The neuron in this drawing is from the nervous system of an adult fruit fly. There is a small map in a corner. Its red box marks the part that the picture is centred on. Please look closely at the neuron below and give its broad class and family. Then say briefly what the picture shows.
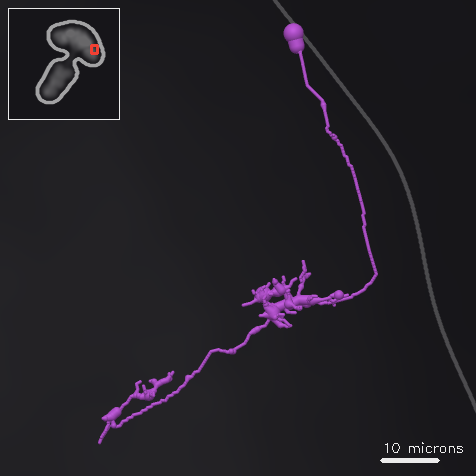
Its broad class is optic-lobe intrinsic neuron. Its family is Mi. It is in the brain and does not reach the nerve cord. The cell body can be seen at the top of the picture. From top to bottom in the picture it spans about 75 microns.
